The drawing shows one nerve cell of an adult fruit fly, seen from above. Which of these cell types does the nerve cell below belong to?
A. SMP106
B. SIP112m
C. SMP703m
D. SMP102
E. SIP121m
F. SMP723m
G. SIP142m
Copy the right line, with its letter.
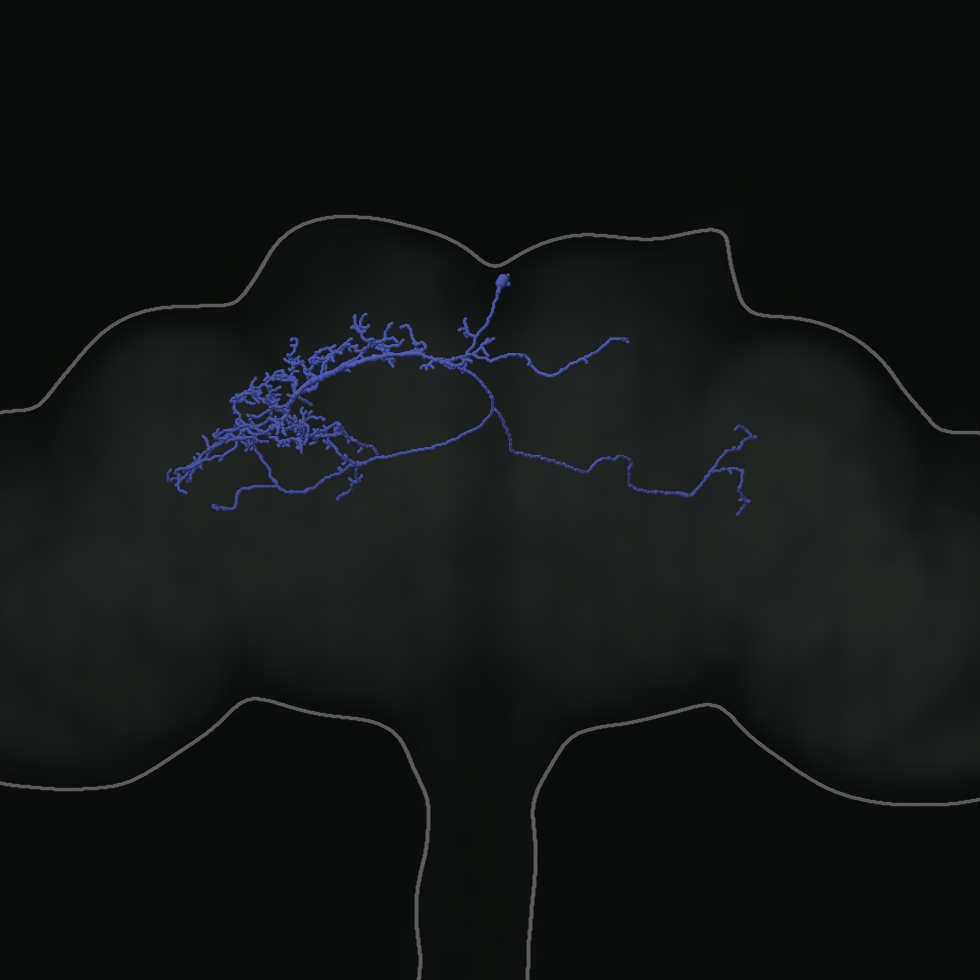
E. SIP121m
